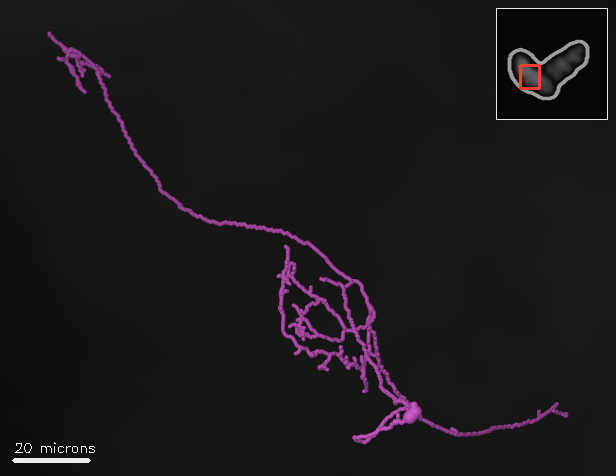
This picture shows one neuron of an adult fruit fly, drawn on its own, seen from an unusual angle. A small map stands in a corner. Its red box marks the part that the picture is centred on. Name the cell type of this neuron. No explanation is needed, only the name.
LAL087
